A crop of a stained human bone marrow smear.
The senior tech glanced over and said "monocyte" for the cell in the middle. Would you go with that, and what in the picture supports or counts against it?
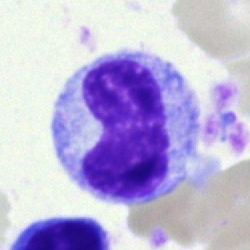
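The cell has a round, smooth outline. Its kidney-shaped nucleus lies toward the right side, with the indentation facing left. The chromatin is dark purple and moderately clumped, no nucleoli are visible, and the cytoplasm is pale lilac-blue.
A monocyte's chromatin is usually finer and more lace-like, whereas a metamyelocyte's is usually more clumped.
The moderately clumped chromatin therefore speaks for metamyelocyte and against monocyte. The cell is a metamyelocyte, not a monocyte.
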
